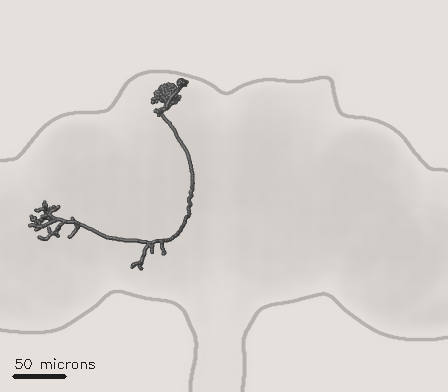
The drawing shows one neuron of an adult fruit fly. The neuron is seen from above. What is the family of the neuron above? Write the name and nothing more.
hemilineage ALad1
